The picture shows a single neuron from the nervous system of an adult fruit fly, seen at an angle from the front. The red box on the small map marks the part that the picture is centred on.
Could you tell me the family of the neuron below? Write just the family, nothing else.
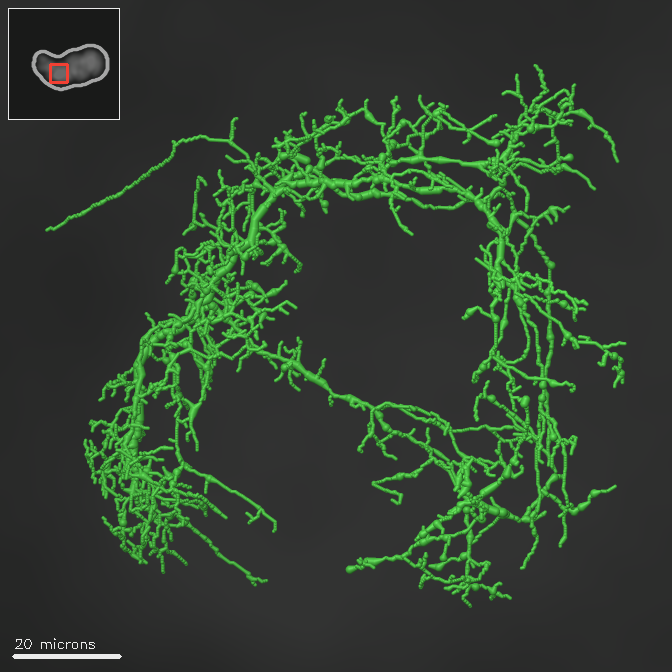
hemilineage 03A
